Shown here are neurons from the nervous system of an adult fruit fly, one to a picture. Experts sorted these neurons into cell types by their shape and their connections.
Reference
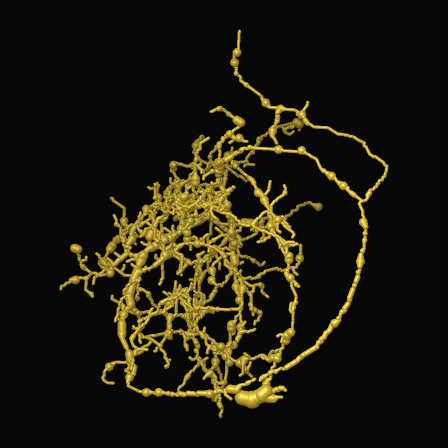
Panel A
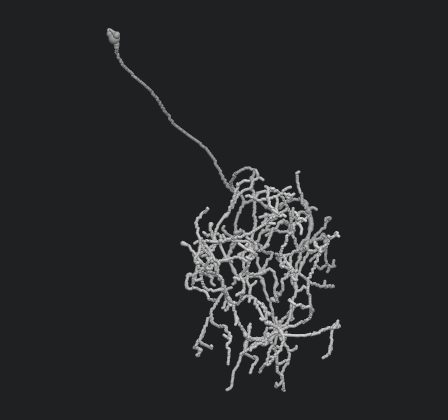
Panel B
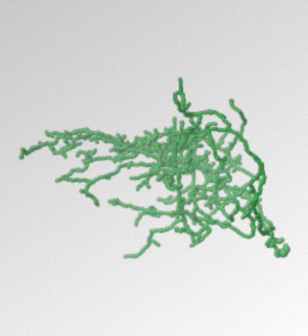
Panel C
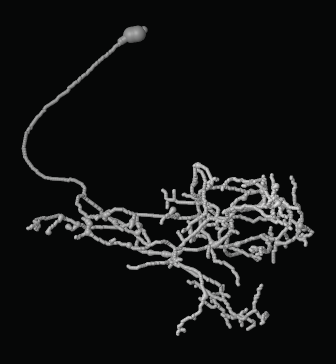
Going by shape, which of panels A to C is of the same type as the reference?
Panel B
